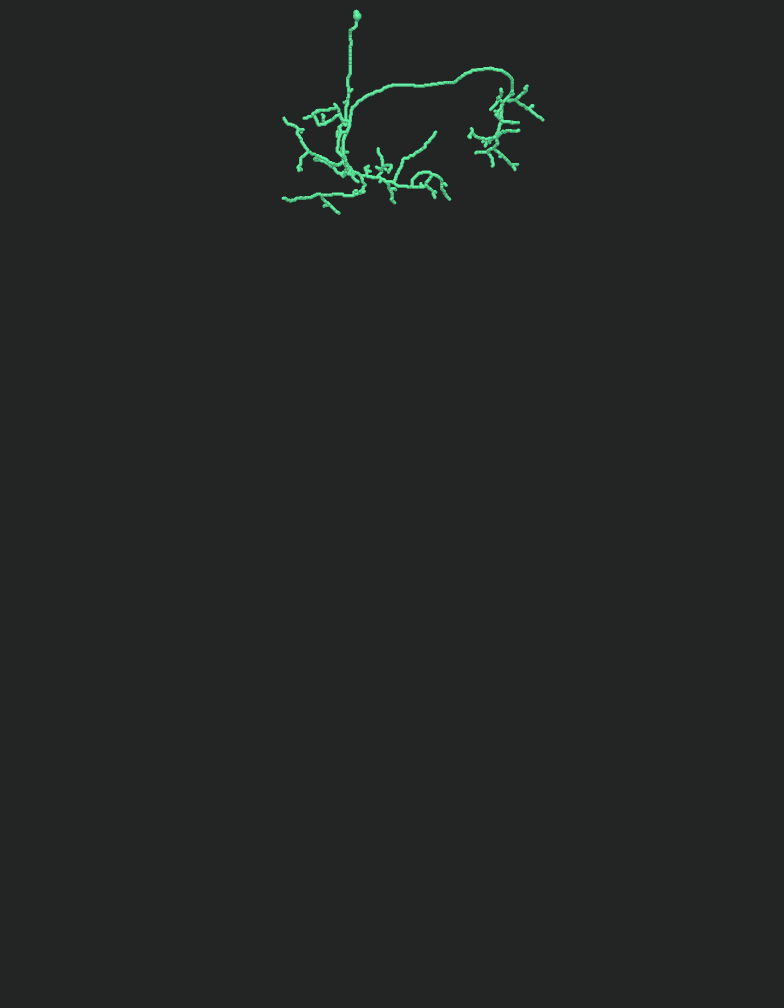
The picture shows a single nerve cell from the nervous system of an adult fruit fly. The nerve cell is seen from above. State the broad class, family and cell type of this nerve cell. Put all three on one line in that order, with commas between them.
nerve-cord intrinsic neuron, hemilineage 01A, IN01A078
